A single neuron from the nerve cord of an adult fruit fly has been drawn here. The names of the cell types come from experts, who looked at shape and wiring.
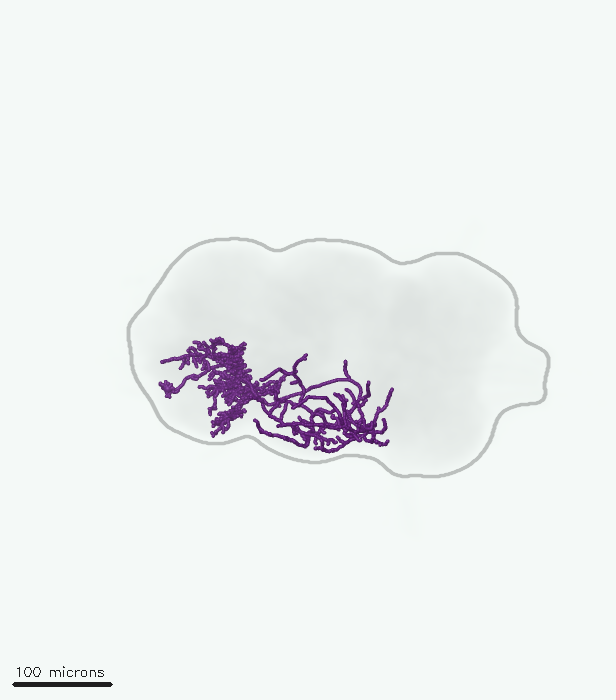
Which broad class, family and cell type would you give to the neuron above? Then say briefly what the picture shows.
Its broad class is nerve-cord intrinsic neuron. The family is hemilineage 03A. The cell type is IN03A003. By the scale bar it is about 250 microns wide in this view. In this view it is wider than it is tall.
